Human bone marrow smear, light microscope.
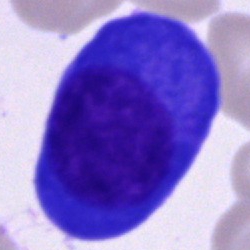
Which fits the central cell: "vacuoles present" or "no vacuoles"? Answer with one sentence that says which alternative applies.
No vacuoles can be seen in the cytoplasm of this cell.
